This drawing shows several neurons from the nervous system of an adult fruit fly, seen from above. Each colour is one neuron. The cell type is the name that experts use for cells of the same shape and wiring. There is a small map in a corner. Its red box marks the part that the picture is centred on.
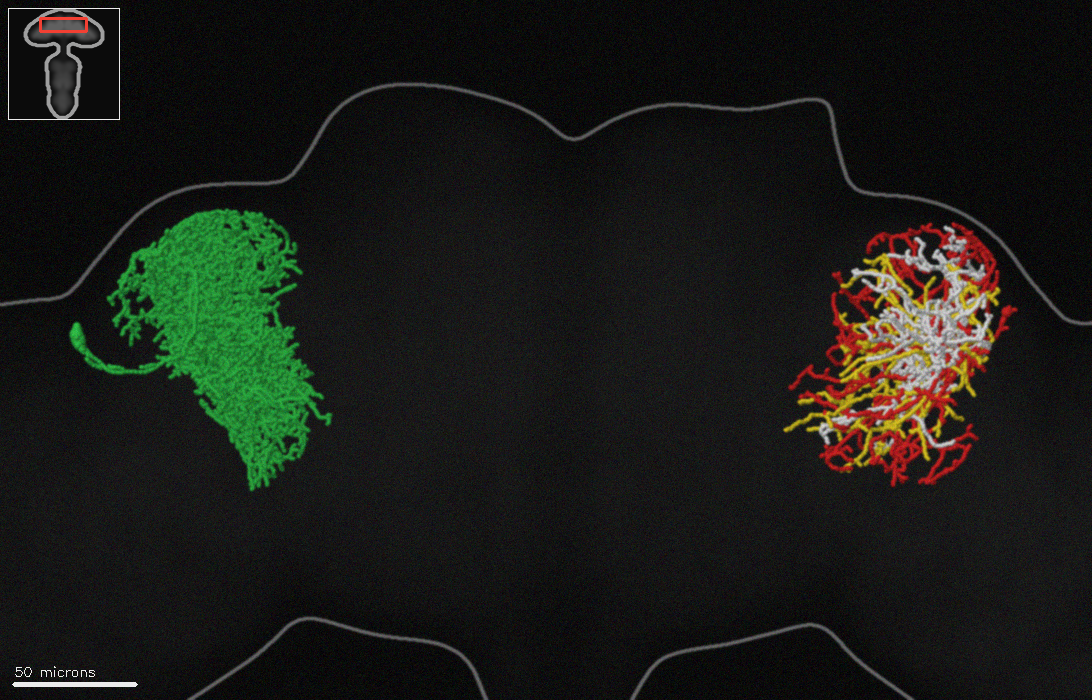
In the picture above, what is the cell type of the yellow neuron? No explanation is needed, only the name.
AVLP109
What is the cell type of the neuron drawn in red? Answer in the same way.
AVLP126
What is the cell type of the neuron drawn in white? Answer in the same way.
CB3598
